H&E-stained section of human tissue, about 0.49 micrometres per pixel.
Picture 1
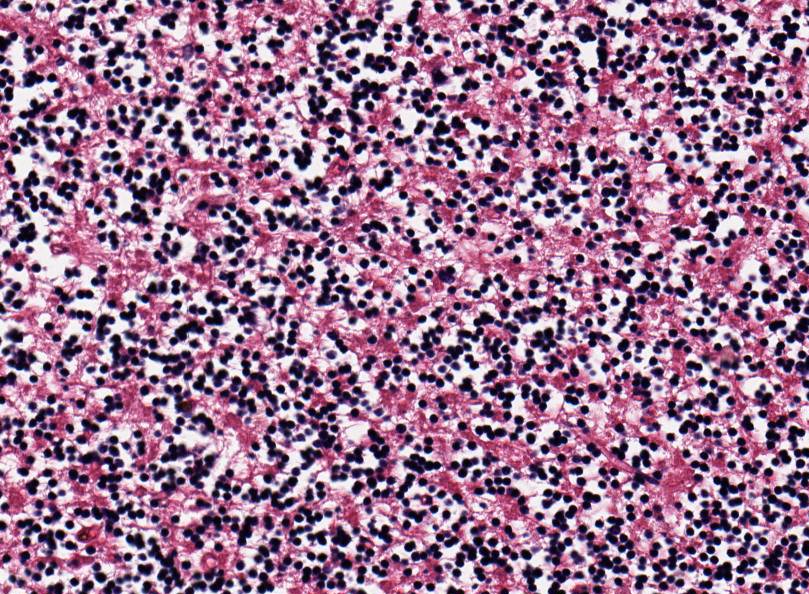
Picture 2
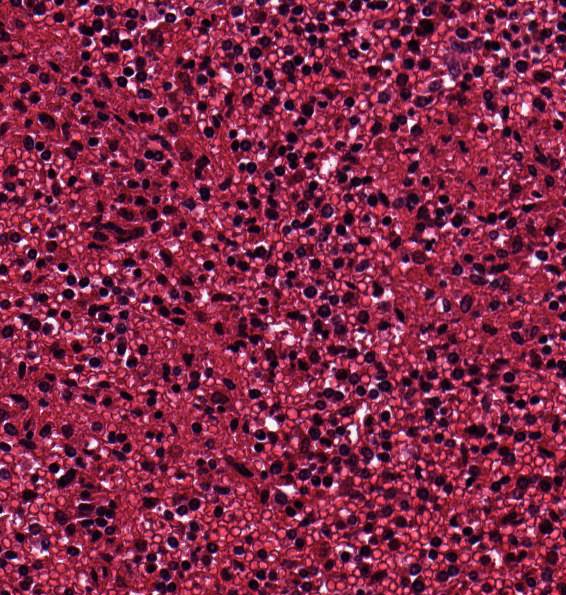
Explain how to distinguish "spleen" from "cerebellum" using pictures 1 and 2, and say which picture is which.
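Here the cerebellum is the first picture and the spleen the second. Both are crowded, but look closely: in the first, small cells pack the field evenly without layering or organised units, their small, round, dark nuclei very alike in size and shape, with very little cytoplasm around them. In the second, a diffuse, unbroken sheet of dense cells likewise lacks organised units, yet among the many evenly spread nucleated cells you can see closely packed small round red blood cells with pale centres filling the gaps.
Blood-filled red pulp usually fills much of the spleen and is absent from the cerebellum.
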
